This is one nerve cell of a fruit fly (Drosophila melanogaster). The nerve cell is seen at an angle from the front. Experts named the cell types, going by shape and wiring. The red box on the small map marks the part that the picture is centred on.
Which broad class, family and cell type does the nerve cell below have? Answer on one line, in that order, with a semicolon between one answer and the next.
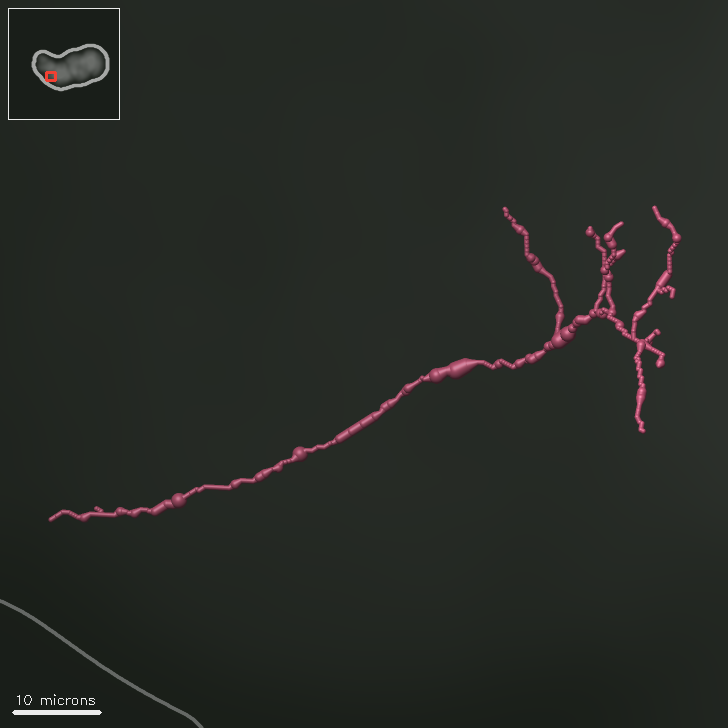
sensory neuron entering the nerve cord; class mechanosensory tactile; SNta37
